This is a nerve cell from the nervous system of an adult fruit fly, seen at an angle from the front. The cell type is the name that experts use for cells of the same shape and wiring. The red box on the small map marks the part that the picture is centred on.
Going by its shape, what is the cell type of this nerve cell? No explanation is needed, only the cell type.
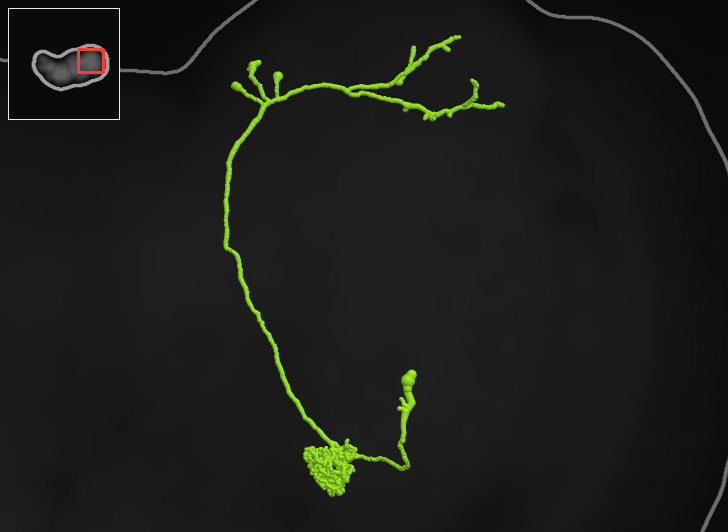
VM7d_adPN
